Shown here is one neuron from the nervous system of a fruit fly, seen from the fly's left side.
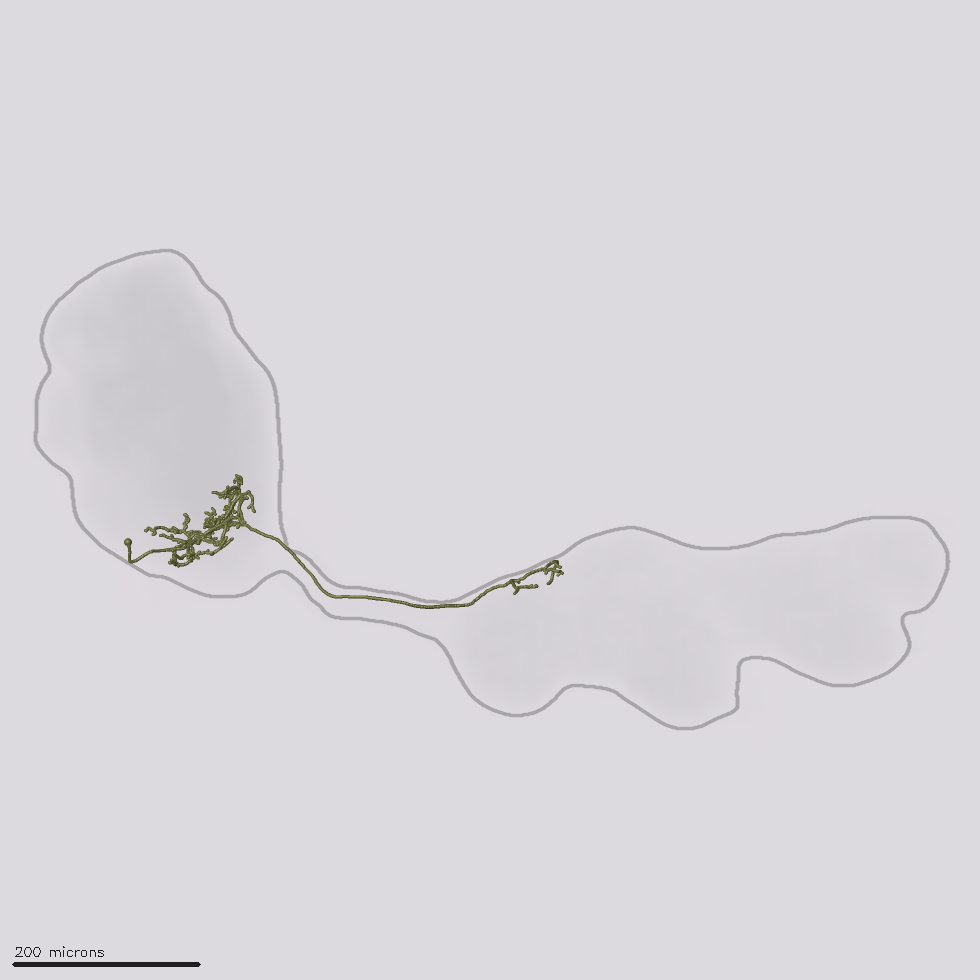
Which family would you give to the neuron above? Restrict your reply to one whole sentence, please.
The neuron is counted in family hemilineage MX12.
